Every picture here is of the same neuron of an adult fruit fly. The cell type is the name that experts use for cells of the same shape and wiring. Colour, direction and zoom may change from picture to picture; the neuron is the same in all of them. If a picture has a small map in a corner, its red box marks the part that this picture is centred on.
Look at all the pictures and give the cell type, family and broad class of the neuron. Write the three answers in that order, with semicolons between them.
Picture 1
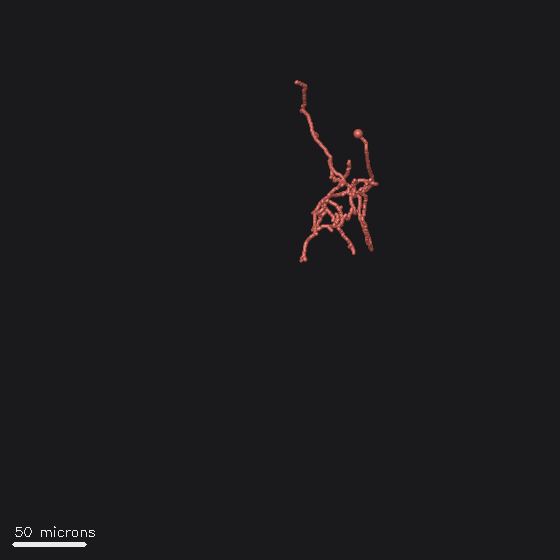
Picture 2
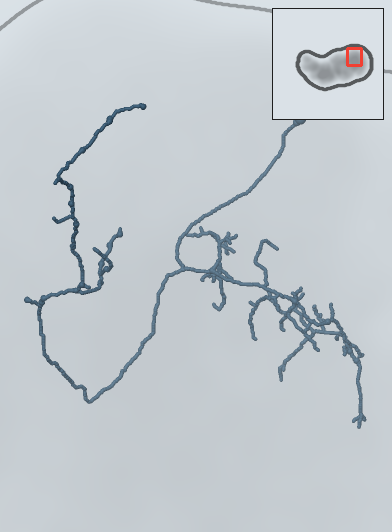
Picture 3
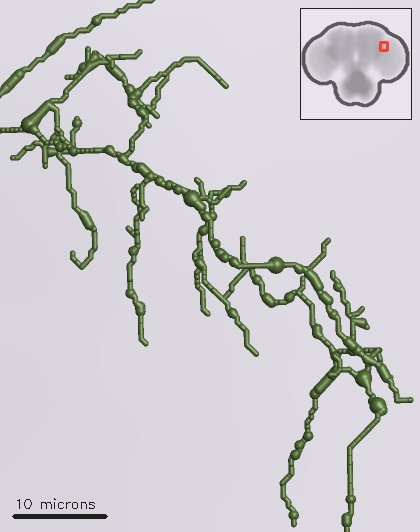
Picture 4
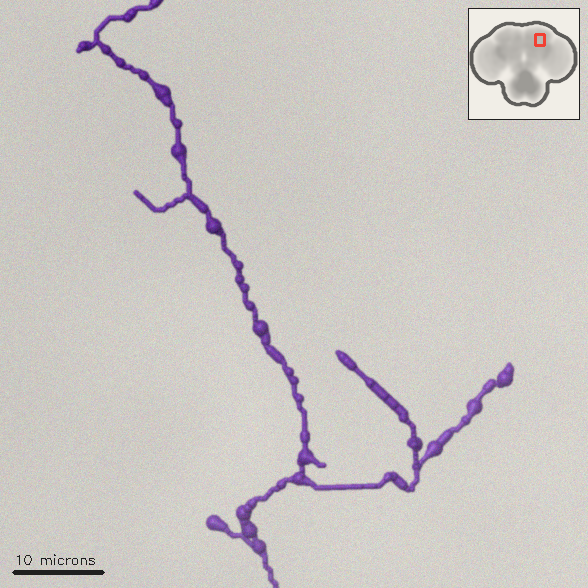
LoVP8; LoVP; visual projection neuron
